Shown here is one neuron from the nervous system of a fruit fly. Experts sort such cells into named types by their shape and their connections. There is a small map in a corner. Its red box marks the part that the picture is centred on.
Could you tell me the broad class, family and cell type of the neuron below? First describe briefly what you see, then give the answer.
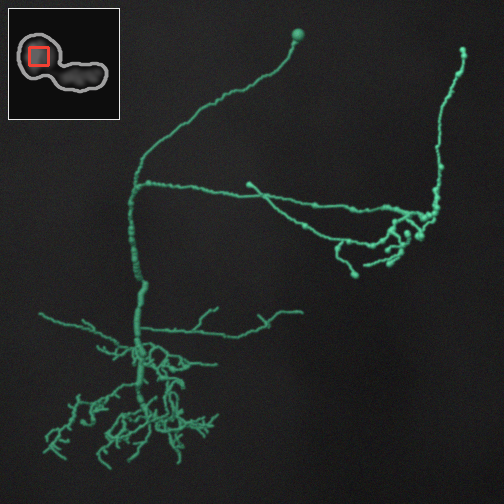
The cell body is at the top of the picture. Dozens of branch ends can be seen. It is a central-brain intrinsic neuron. Its family is hemilineage DM6_central1. It is of cell type CB2585.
